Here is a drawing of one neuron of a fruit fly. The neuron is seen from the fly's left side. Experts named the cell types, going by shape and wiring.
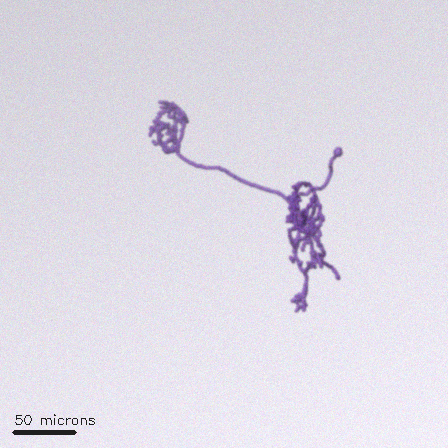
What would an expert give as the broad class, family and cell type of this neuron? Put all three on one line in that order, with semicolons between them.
central-brain intrinsic neuron; hemilineage DL1_ventral; AOTU050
